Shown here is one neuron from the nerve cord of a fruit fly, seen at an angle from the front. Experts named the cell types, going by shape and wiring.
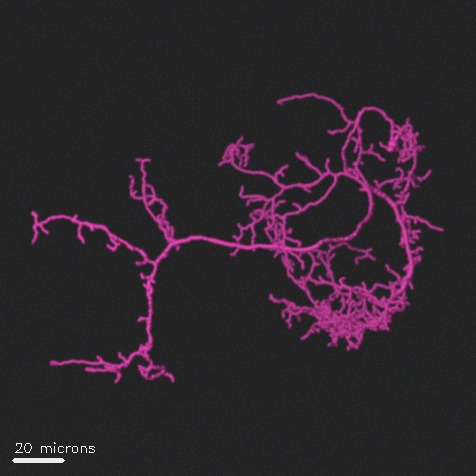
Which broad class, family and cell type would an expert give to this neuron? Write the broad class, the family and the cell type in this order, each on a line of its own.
nerve-cord intrinsic neuron
hemilineage 19B
IN19B035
